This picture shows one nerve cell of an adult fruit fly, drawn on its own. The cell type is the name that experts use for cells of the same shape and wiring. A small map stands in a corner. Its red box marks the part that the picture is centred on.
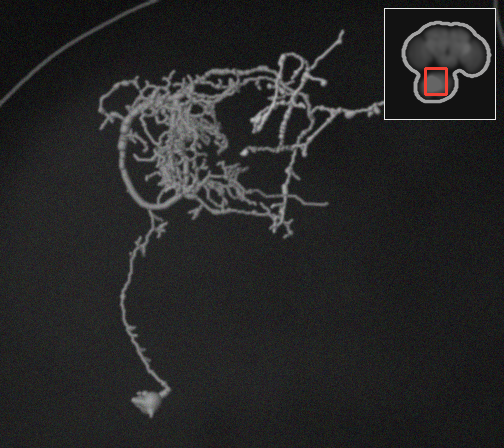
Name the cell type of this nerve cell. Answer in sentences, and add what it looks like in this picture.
Its cell type is IN06A024. Its broad class is nerve-cord intrinsic neuron. Dozens of branch ends can be seen. In this view it is taller than it is wide.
